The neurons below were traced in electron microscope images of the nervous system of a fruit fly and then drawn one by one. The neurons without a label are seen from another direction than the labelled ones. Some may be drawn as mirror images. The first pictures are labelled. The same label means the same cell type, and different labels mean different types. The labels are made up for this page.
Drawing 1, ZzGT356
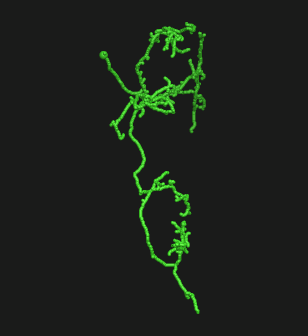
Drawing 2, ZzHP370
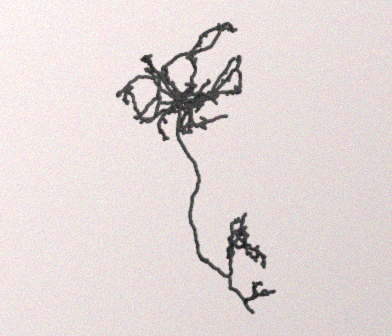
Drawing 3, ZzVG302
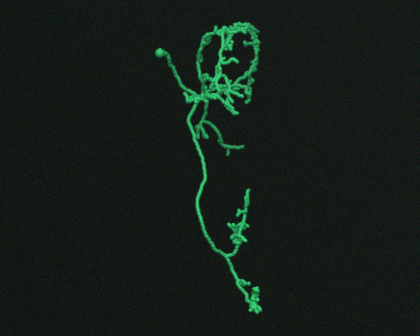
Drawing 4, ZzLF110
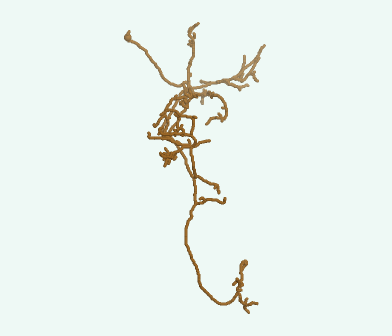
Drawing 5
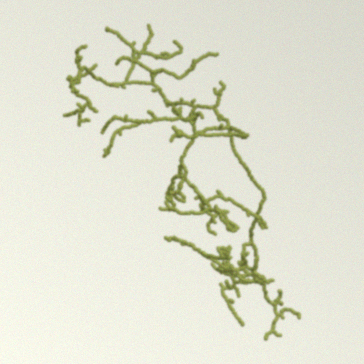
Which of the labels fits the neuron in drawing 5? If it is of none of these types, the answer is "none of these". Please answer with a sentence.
It belongs to ZzGT356.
